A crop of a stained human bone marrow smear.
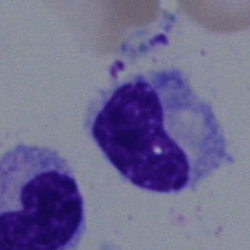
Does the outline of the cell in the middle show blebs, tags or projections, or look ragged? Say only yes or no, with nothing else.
Yes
